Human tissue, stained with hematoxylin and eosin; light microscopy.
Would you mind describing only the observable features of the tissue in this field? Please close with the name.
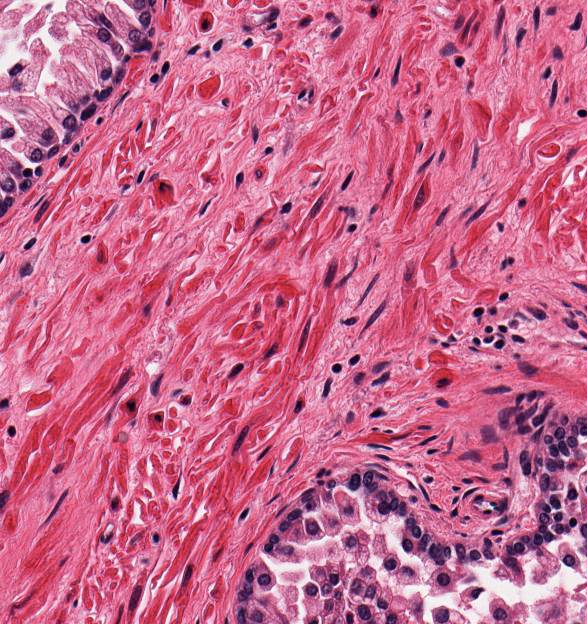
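Layout first: a broad band of spindle-cell stroma crosses the field diagonally, between epithelium in the upper left and lower right corners. Next, the bundles: spindle cells with bright pink cytoplasm, running mainly from lower left to upper right. Their nuclei: elongated, dark and cigar-shaped. No fat cells anywhere. The tissue is prostate.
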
